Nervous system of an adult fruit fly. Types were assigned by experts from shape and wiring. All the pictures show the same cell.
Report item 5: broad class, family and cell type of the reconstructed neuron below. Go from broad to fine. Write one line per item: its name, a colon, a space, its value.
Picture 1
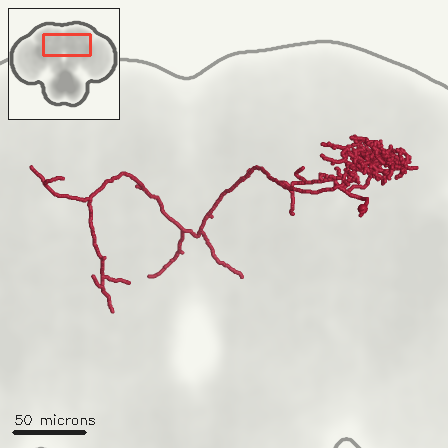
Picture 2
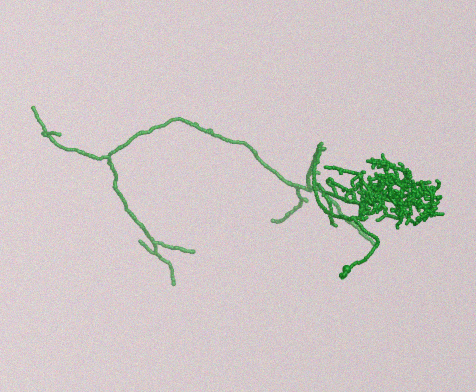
broad class: central-brain intrinsic neuron
family: hemilineage AOTUv3_dorsal
cell type: AOTU008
